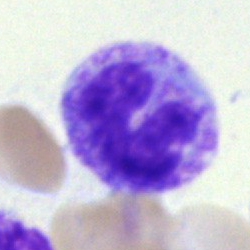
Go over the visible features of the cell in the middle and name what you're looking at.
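A pale cleft runs into the bent nucleus from the upper right. No nucleoli are visible within it. Fine purple granules lie scattered through the cytoplasm, which contains no vacuoles. This is a band neutrophil.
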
